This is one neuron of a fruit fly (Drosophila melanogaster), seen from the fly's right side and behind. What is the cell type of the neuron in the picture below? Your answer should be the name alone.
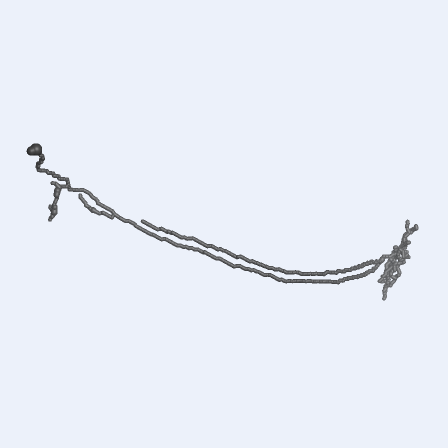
T4c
